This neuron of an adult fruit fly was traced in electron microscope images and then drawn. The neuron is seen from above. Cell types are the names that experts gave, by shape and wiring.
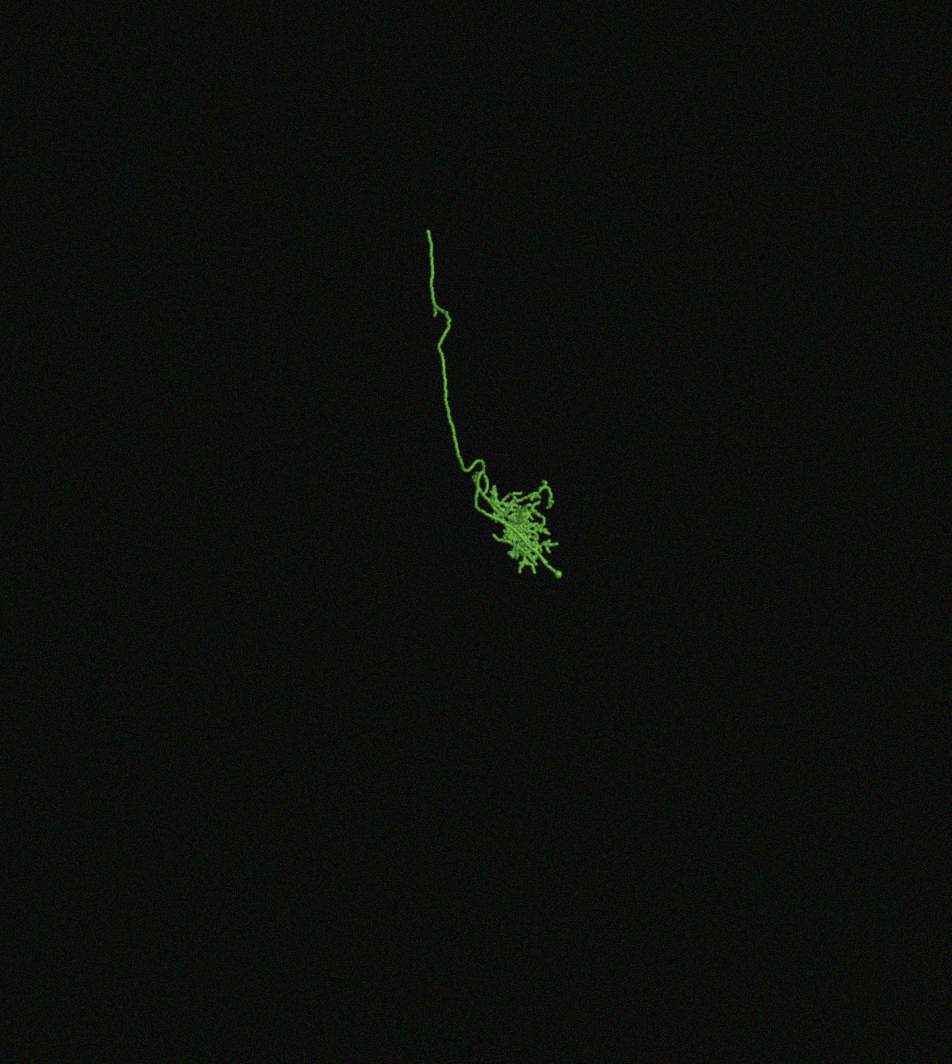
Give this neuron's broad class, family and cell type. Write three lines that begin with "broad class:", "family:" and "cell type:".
broad class: nerve-cord intrinsic neuron
family: hemilineage 23B
cell type: IN23B075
